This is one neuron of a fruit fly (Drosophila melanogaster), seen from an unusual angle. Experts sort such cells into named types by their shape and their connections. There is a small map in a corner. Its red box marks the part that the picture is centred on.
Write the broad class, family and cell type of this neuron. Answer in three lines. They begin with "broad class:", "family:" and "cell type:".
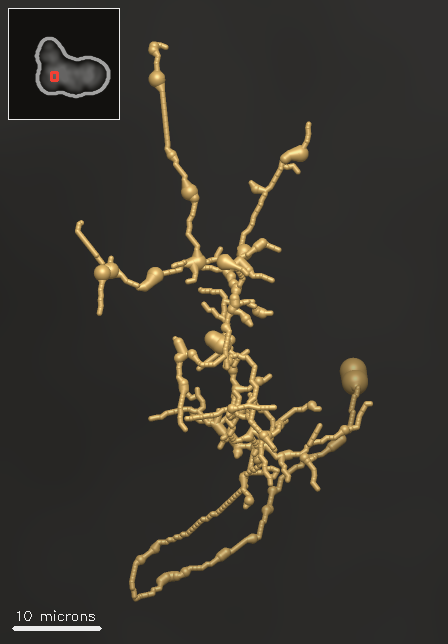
broad class: optic-lobe intrinsic neuron
family: Mi
cell type: Mi17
